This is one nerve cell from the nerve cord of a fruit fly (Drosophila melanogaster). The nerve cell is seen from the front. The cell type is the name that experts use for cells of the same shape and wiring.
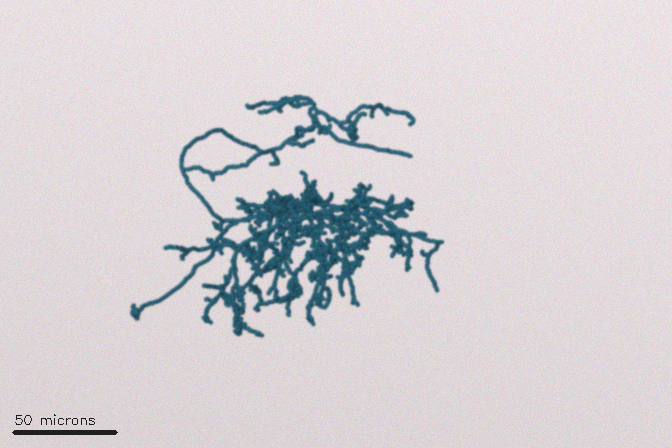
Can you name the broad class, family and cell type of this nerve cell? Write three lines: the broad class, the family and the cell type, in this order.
nerve-cord intrinsic neuron
hemilineage 12A
IN12A015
